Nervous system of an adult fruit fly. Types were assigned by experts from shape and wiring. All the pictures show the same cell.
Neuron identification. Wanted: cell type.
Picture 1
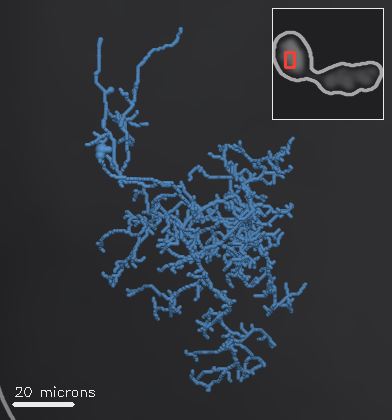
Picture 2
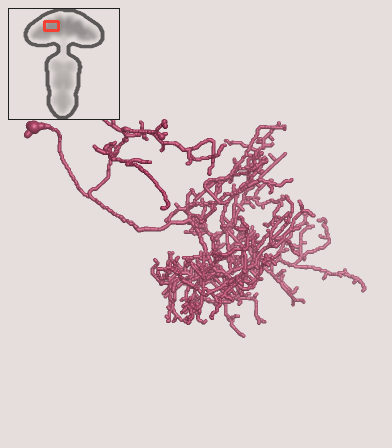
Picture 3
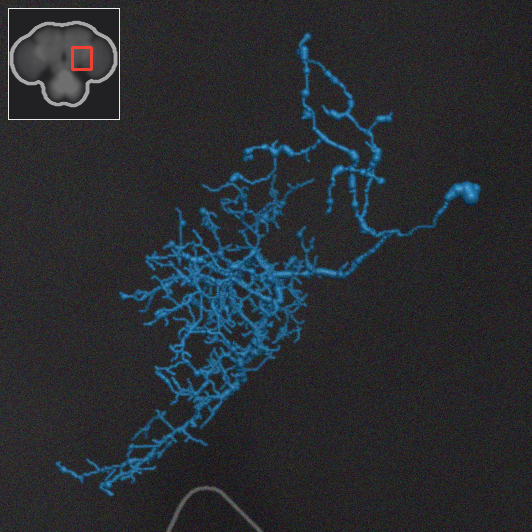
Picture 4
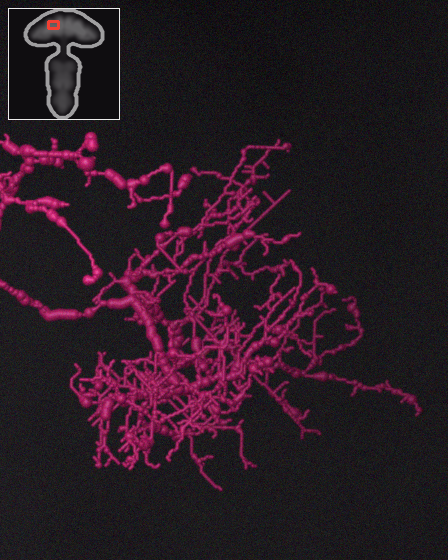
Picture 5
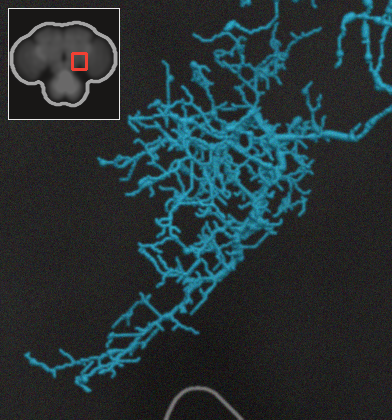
CB1557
